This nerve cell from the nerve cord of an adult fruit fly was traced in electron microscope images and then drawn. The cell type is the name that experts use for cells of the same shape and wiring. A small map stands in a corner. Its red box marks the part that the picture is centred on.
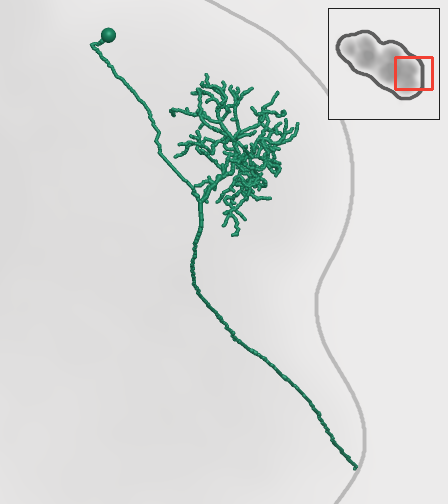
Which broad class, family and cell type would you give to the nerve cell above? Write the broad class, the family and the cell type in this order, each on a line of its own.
ascending neuron
hemilineage 01B
AN01B018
